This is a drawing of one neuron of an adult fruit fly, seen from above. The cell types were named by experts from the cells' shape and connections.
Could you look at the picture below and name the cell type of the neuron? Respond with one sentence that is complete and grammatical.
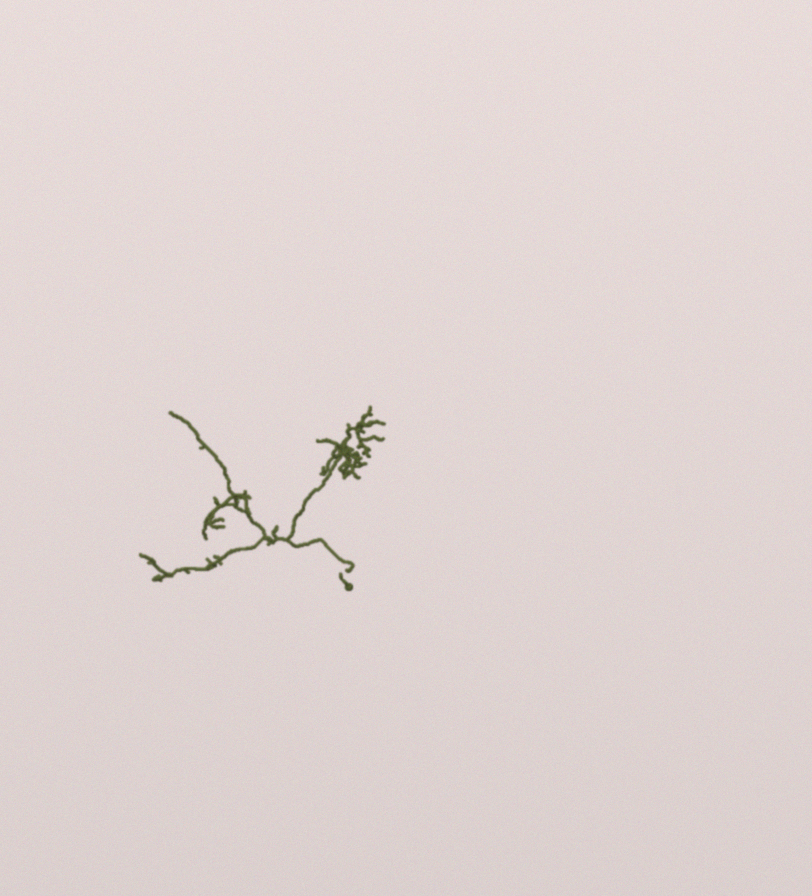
Typed by cell type, the neuron is SMP331.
